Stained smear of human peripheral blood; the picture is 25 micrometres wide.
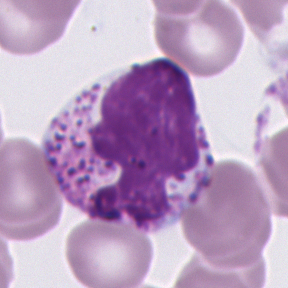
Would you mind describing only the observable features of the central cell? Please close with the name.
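Let me see: the cell comes to about 15 micrometres across. The nucleus is irregular, with a deep notch on its left side, and it takes up the central and right part of the cell, so most of the cytoplasm sits on the left. Scattered through that cytoplasm are coarse dark purple granules, and a few dark granules lie over the nucleus as well. This cell is a basophil.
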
